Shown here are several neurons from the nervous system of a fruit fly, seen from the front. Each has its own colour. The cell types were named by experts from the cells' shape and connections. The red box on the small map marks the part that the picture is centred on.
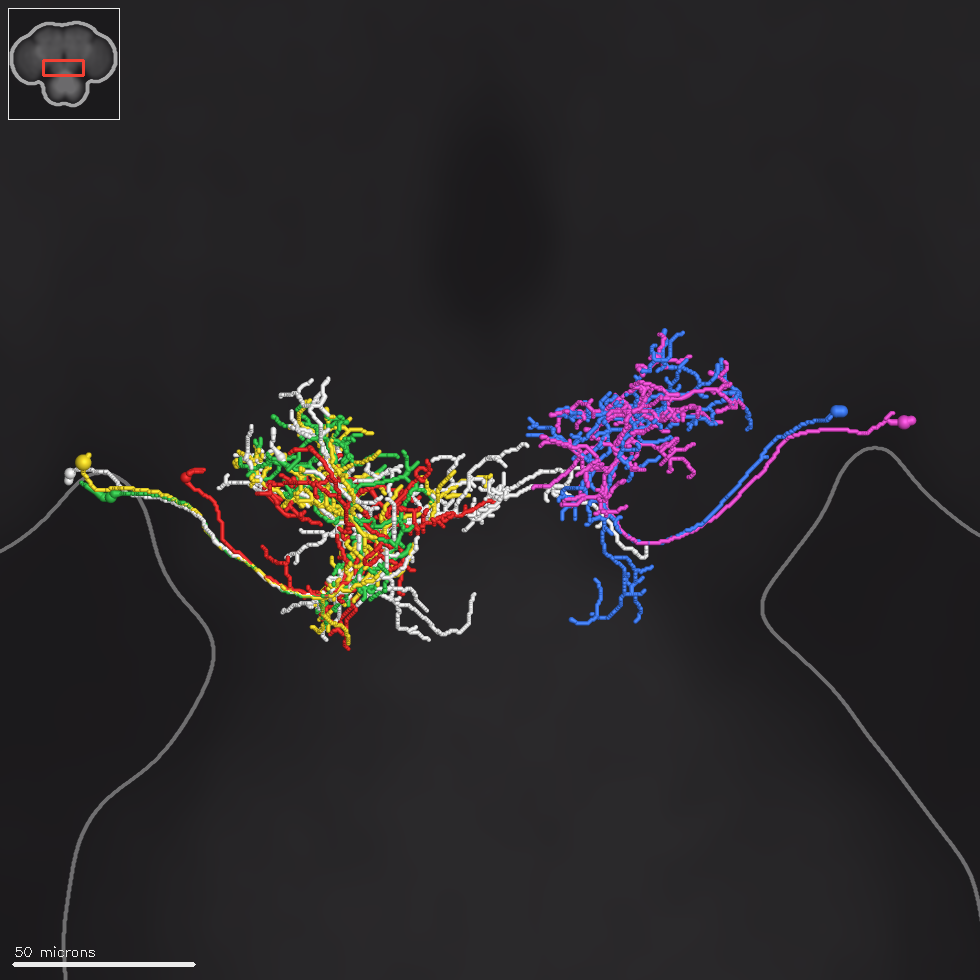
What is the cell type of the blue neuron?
GNG363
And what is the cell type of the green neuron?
GNG398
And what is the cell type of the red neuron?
GNG465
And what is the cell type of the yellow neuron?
GNG392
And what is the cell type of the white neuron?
GNG401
